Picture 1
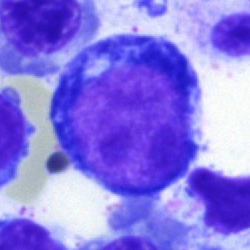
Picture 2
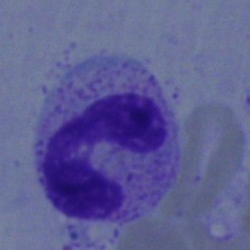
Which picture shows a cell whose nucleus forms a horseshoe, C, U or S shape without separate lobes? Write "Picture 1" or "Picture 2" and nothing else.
Picture 2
